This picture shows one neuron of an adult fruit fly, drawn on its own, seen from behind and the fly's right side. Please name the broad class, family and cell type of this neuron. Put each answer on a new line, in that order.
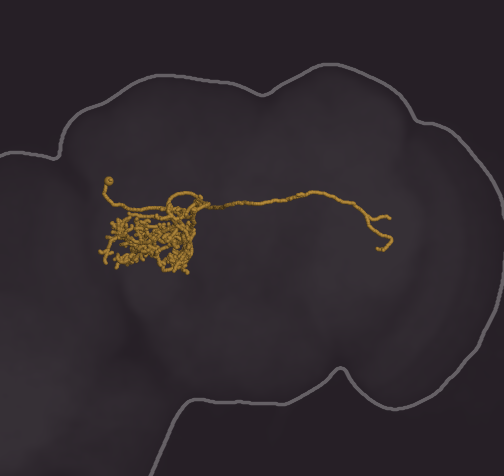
central-brain intrinsic neuron
hemilineage DL1_ventral
CB1534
